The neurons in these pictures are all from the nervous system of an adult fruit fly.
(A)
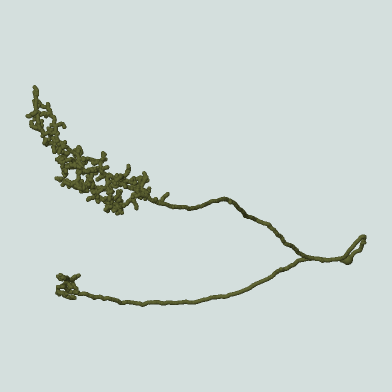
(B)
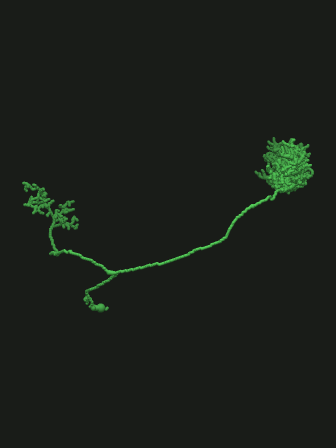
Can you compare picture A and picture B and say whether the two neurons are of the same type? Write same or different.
different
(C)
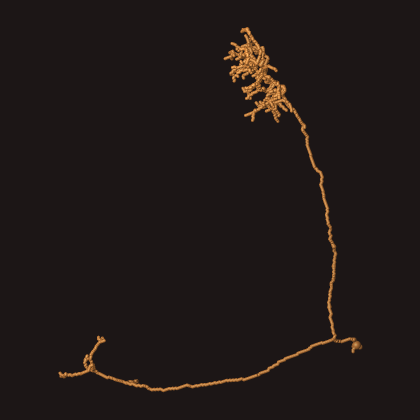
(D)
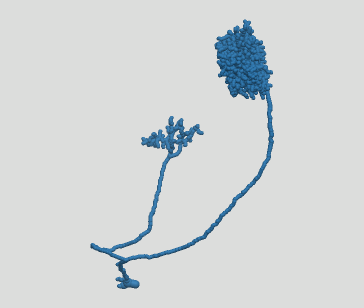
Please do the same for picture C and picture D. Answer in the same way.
different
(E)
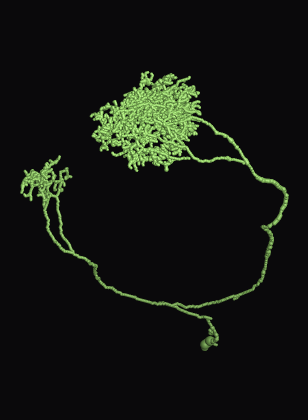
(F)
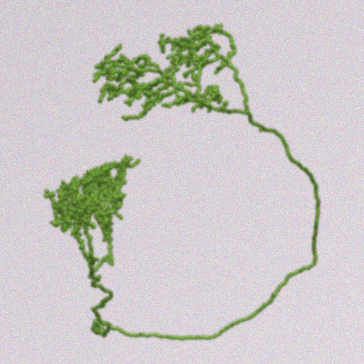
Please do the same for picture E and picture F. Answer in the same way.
different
